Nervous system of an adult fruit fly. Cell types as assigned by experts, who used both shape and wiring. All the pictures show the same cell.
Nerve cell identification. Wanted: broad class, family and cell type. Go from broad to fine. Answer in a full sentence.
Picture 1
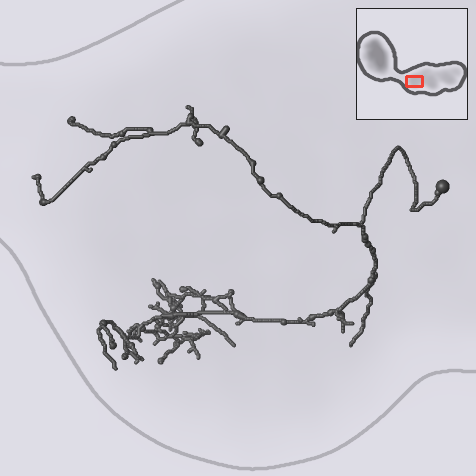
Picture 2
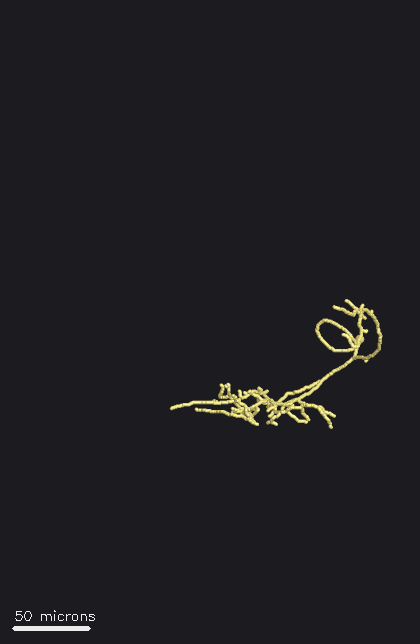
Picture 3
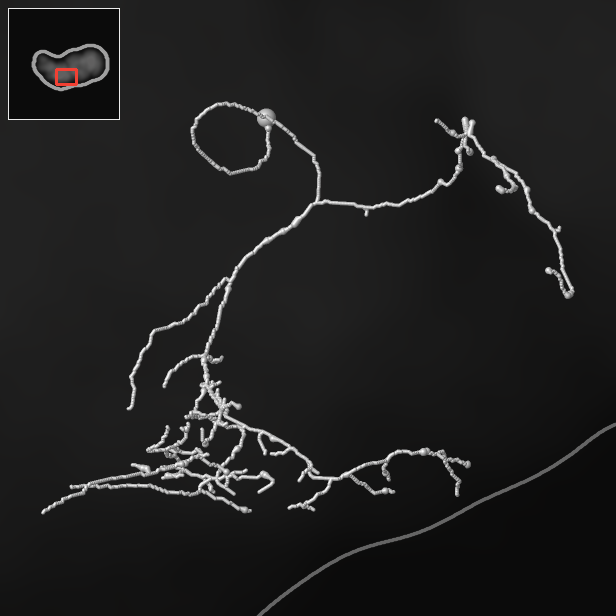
A nerve-cord intrinsic neuron of hemilineage 03A, type IN03A094.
